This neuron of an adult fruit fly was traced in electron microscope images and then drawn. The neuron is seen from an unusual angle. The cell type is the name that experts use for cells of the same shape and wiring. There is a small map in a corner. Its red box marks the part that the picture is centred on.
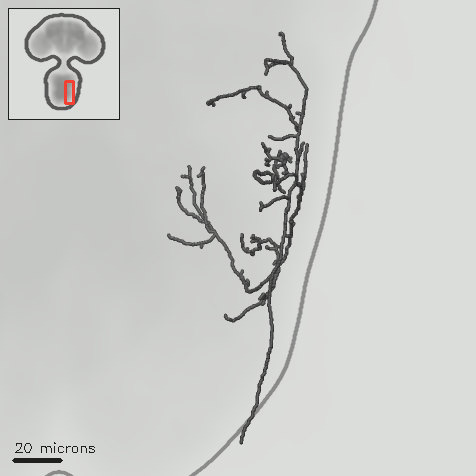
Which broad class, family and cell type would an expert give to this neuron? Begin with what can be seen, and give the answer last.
From top to bottom in the picture it spans about 180 microns. As drawn here it is more than twice as tall as it is wide. It is a motor neuron of the nerve cord. The family is hemilineage 24B.25B. Its cell type is Fe reductor MN.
